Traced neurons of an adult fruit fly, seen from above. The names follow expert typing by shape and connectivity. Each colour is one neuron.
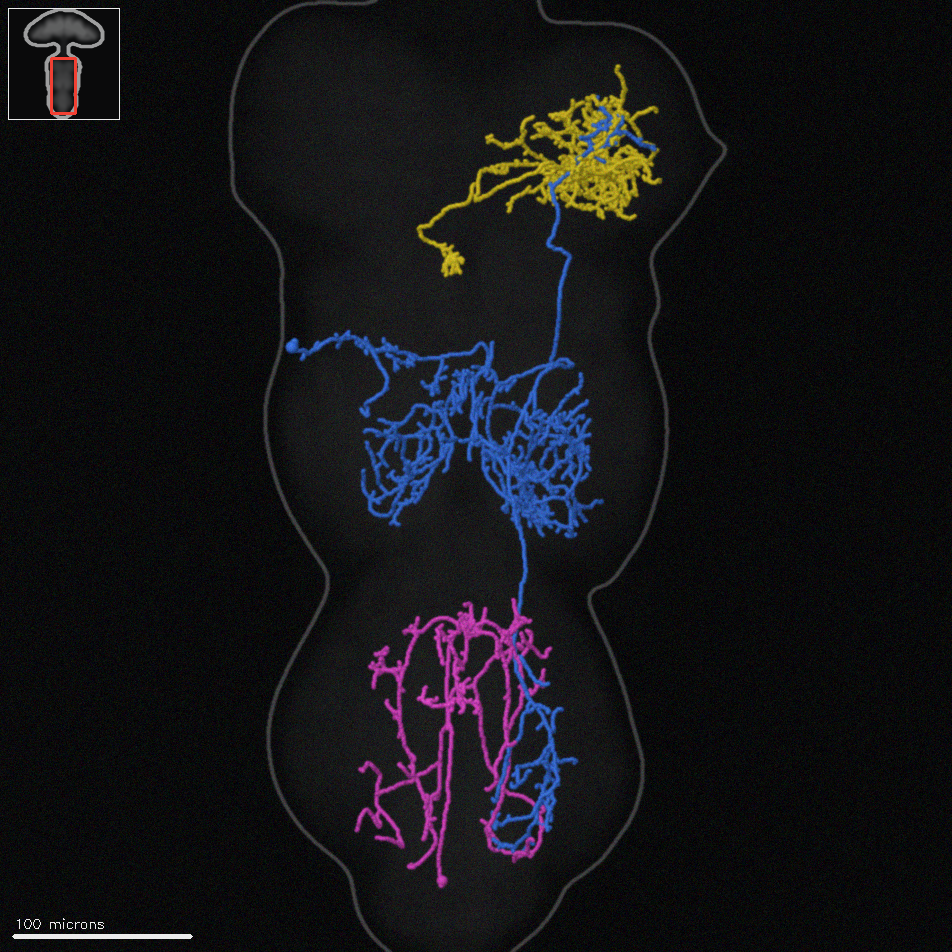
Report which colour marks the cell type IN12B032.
magenta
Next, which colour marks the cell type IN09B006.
blue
